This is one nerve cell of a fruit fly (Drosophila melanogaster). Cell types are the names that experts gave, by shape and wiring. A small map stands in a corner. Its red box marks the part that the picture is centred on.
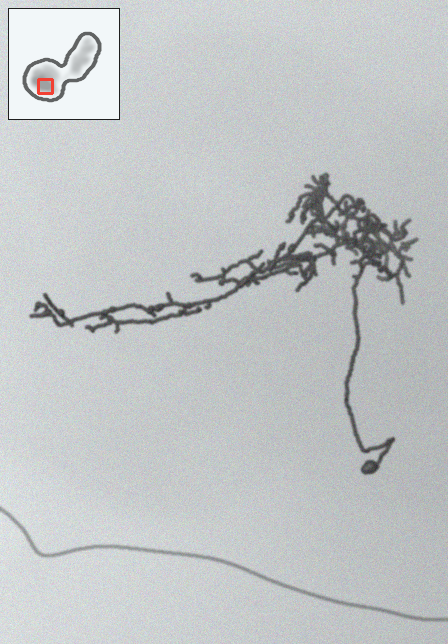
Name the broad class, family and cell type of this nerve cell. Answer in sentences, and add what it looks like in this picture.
It is a central-brain intrinsic neuron. Its family is hemilineage WEDa1. It is of cell type WED057. The cell body can be seen at the lower right of the picture. The picture shows dozens of branch ends.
